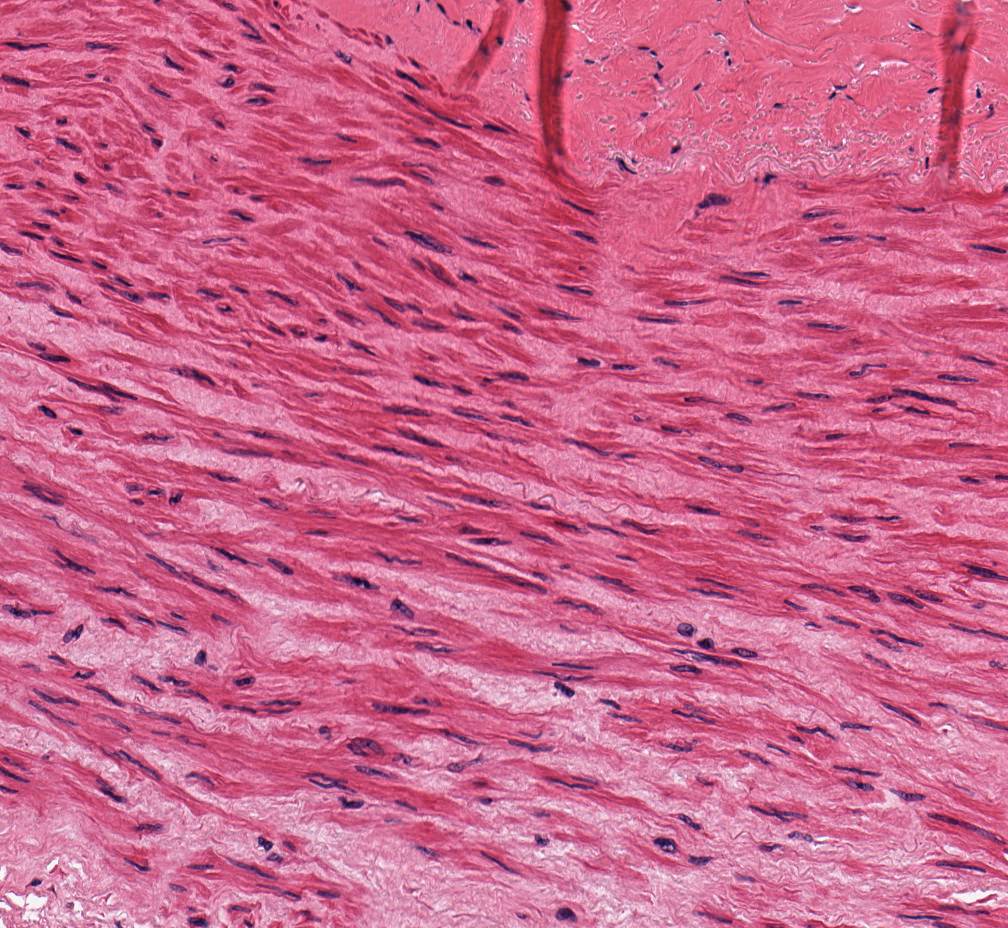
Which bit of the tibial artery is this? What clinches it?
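The tunica media is shown. First, cells: spindle cells in long parallel fascicles occupy most of the field. Second, direction: the fascicles run mainly side to side, not top to bottom. Third, nuclei: elongated, dark-staining, parallel to the cell length. Fourth, cytoplasm: pink and fibrillar.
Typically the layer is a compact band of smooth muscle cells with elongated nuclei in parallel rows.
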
